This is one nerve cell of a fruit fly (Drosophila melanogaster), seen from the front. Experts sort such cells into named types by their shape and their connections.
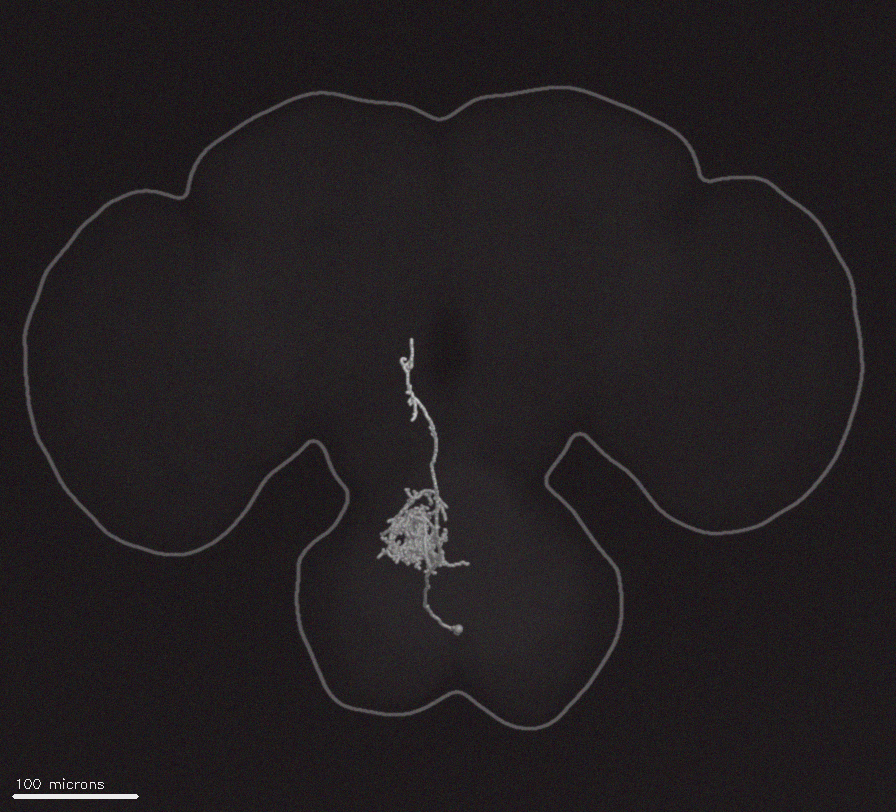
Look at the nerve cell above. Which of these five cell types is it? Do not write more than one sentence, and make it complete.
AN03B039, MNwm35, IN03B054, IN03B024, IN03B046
Among cell types, the one for this neuron is AN03B039.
